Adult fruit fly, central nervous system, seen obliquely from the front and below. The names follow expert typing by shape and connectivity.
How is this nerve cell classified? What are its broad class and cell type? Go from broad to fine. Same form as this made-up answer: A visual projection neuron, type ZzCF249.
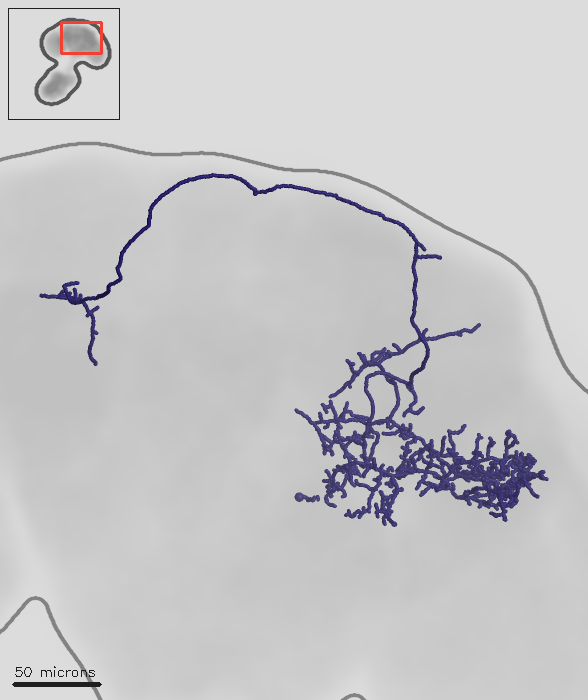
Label: A central-brain intrinsic neuron, type PVLP118.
